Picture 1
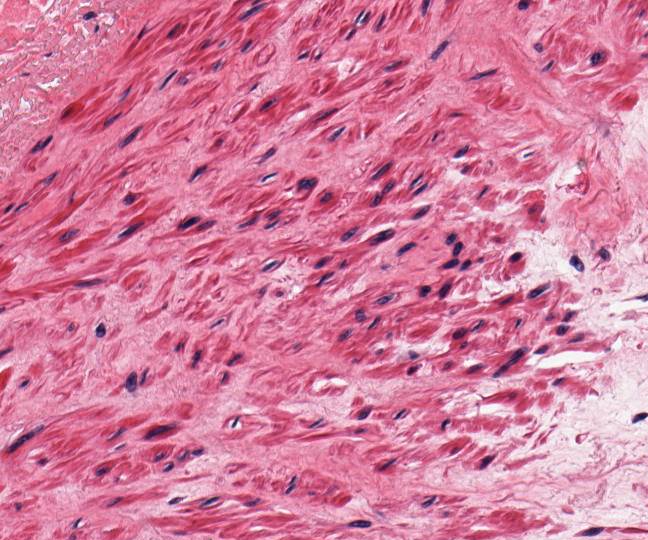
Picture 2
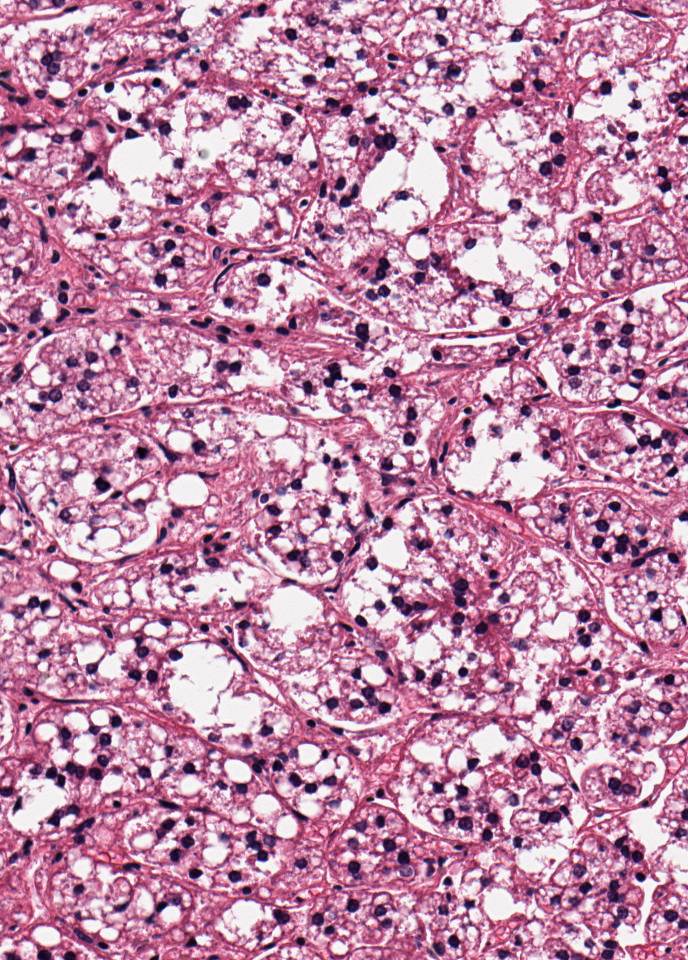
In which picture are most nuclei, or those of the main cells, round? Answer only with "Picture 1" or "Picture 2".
Picture 2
